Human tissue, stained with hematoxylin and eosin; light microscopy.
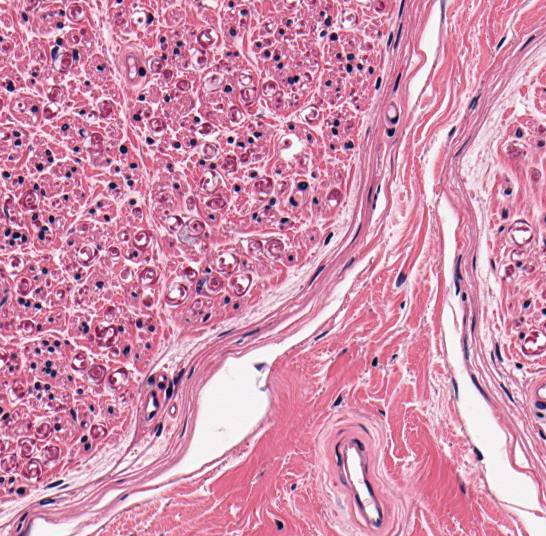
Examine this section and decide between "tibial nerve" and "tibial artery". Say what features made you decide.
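This is tibial nerve rather than tibial artery.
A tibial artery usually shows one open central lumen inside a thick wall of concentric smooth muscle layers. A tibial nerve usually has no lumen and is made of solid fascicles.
Here a large fascicle fills the upper left and a second lies at the right edge, with a diagonal connective tissue band between.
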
